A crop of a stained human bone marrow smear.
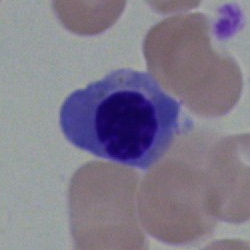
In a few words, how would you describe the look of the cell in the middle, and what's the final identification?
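I notice the nucleus sitting off-centre, toward the right side of the cell. Its chromatin is dark purple and coarsely clumped, and I can make out no nucleoli. The cytoplasm shows no granules. This is an erythroblast.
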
